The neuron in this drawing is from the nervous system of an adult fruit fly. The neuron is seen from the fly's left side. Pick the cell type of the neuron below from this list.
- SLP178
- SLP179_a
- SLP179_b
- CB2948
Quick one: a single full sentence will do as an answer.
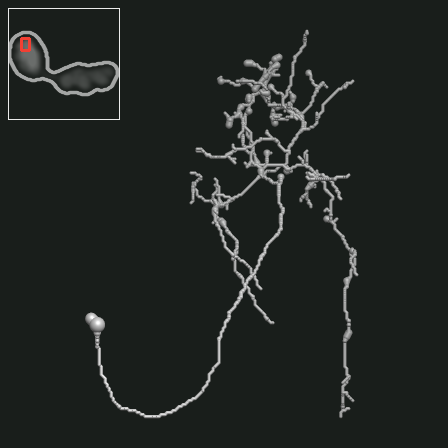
The neuron is categorized under cell type SLP178.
